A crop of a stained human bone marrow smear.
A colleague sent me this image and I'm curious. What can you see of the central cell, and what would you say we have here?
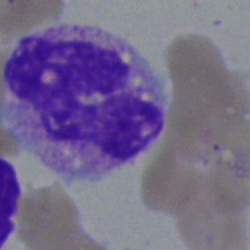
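Starting with the outline, it is roughly round. Moving to the nucleus, it is irregular and folded, with a cleft running across its middle, and it fills most of the cell, leaving a moderate rim of pale lilac cytoplasm. Within the nucleus, no distinct nucleolus is visible. The cell is a band neutrophil.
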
